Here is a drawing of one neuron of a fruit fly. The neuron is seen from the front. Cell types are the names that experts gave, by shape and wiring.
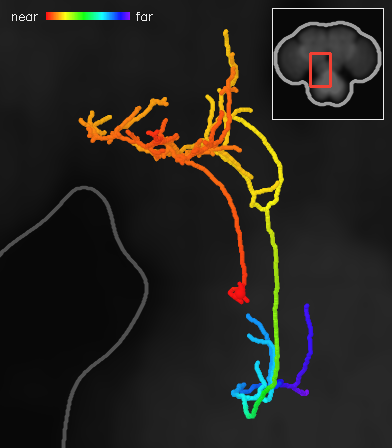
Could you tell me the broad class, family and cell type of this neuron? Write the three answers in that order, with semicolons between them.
descending neuron; hemilineage MX3; DNg08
